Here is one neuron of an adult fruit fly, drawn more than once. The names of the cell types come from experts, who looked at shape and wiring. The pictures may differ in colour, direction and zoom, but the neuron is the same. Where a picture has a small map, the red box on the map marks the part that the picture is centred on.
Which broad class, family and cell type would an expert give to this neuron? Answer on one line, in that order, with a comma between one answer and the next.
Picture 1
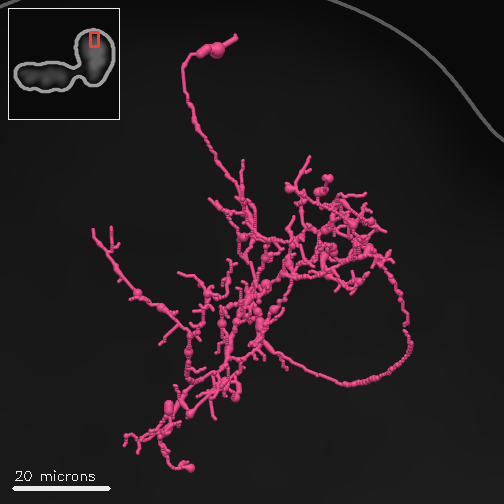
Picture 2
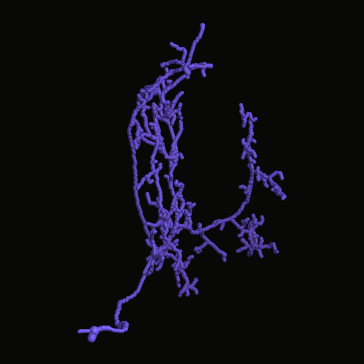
central-brain intrinsic neuron, hemilineage SLPal1, LHAD1f4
